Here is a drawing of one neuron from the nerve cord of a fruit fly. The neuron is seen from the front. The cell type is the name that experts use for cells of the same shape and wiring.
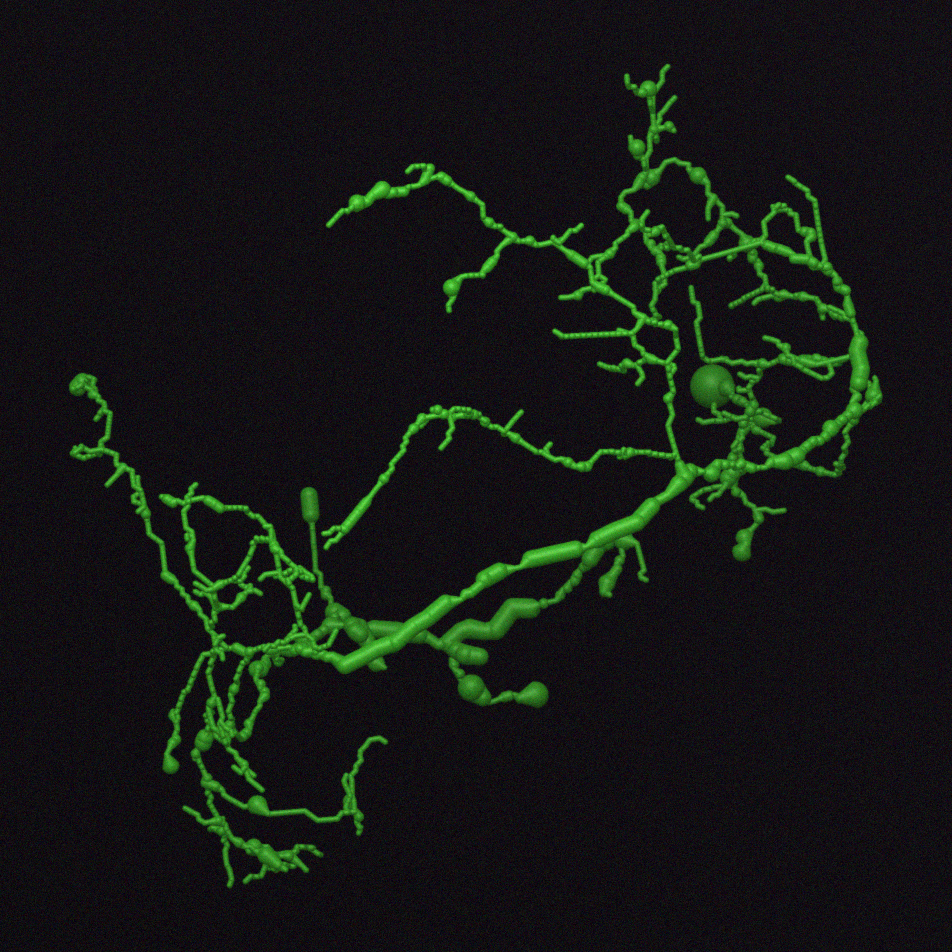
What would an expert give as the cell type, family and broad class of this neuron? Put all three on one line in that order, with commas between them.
IN09A034, hemilineage 09A, nerve-cord intrinsic neuron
